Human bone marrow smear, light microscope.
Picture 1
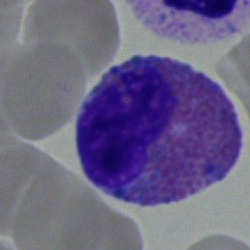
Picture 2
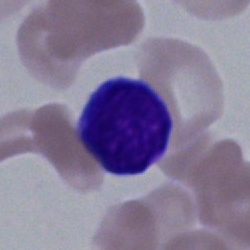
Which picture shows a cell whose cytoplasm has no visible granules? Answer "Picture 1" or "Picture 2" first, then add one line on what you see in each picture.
Picture 2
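In picture 1: Fine reddish-purple granules are scattered throughout the cytoplasm.
In picture 2: No granules are visible over the cell.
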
